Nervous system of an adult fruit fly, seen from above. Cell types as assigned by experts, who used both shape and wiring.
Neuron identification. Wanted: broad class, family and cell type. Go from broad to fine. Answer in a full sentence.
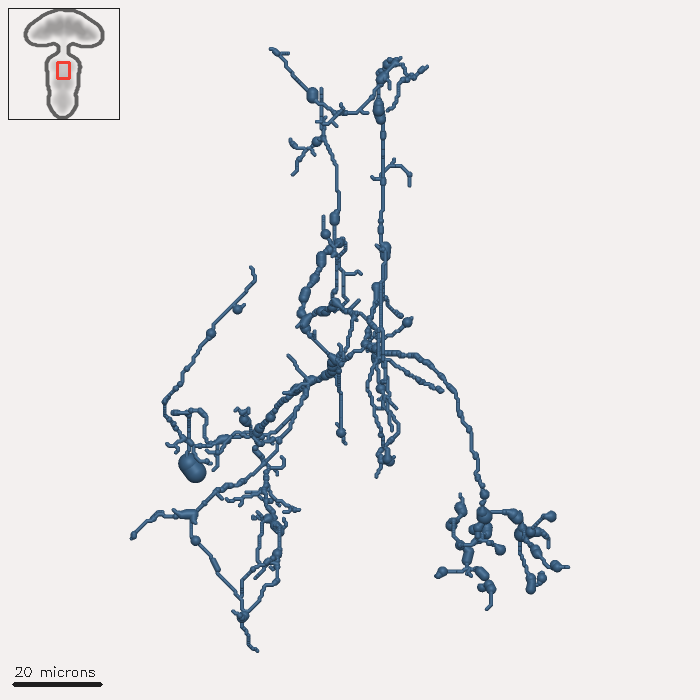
A nerve-cord intrinsic neuron of hemilineage 06B, type IN06B072.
